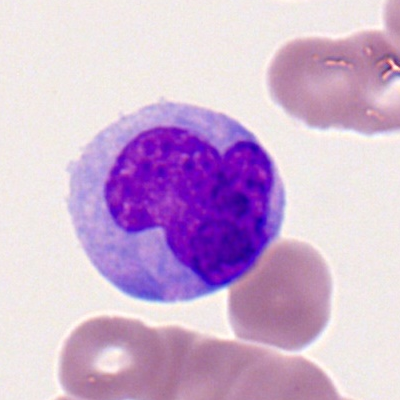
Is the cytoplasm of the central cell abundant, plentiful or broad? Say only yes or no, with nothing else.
Yes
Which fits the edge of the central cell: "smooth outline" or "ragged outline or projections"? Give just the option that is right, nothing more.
Ragged outline or projections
